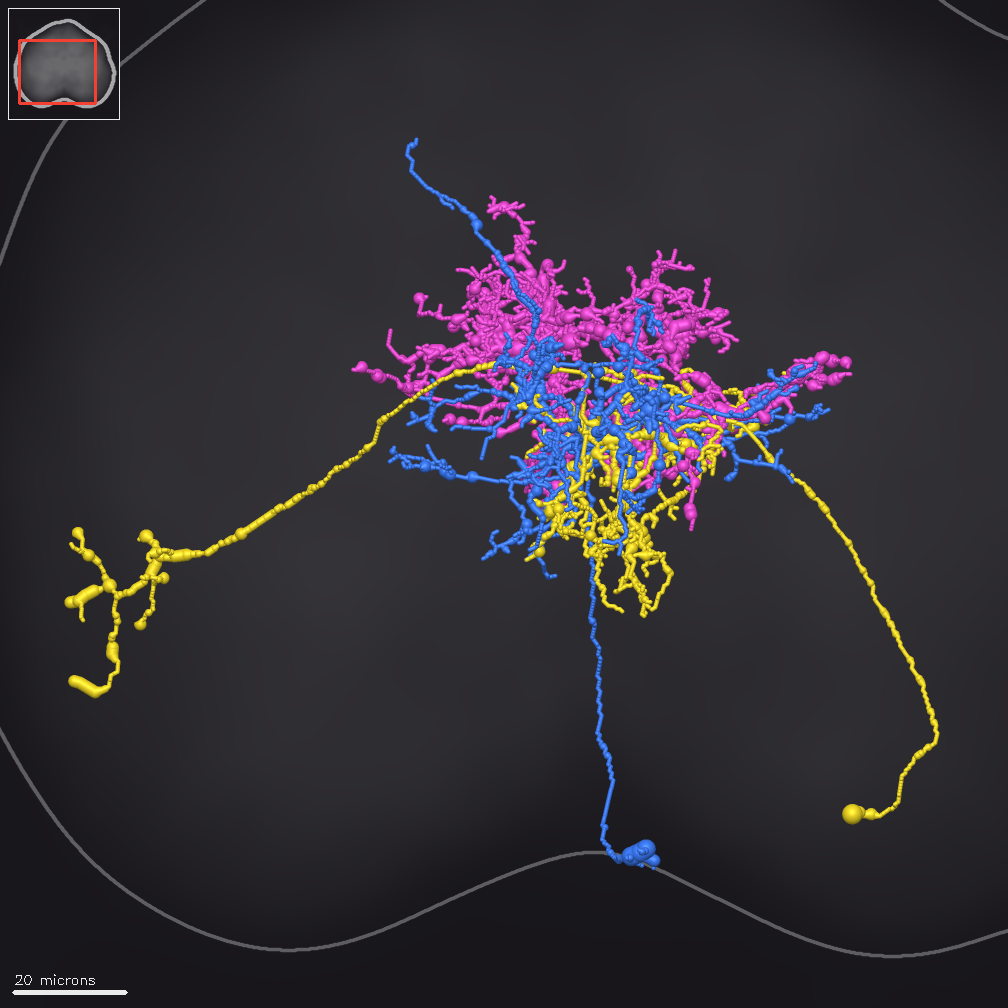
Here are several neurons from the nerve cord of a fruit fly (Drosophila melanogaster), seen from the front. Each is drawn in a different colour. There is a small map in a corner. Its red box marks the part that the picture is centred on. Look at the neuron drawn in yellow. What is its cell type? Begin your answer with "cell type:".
cell type: IN07B080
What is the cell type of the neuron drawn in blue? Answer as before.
cell type: IN00A062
